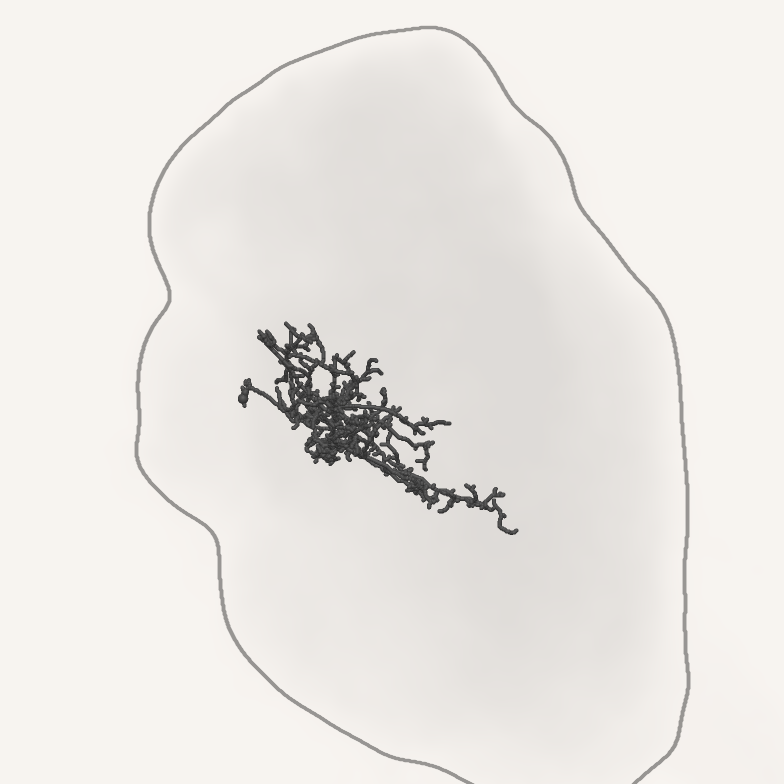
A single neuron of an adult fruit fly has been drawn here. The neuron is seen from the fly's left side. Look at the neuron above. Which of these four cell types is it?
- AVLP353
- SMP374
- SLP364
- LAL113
LAL113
